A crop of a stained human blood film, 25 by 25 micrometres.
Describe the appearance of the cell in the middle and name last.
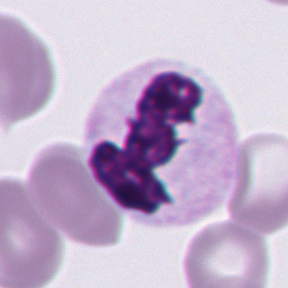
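Round, smooth outline here. The nucleus runs diagonally, upper right down to lower left. Cytoplasm's got fine, faint lilac granules and no vacuoles. So that's a segmented neutrophil.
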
